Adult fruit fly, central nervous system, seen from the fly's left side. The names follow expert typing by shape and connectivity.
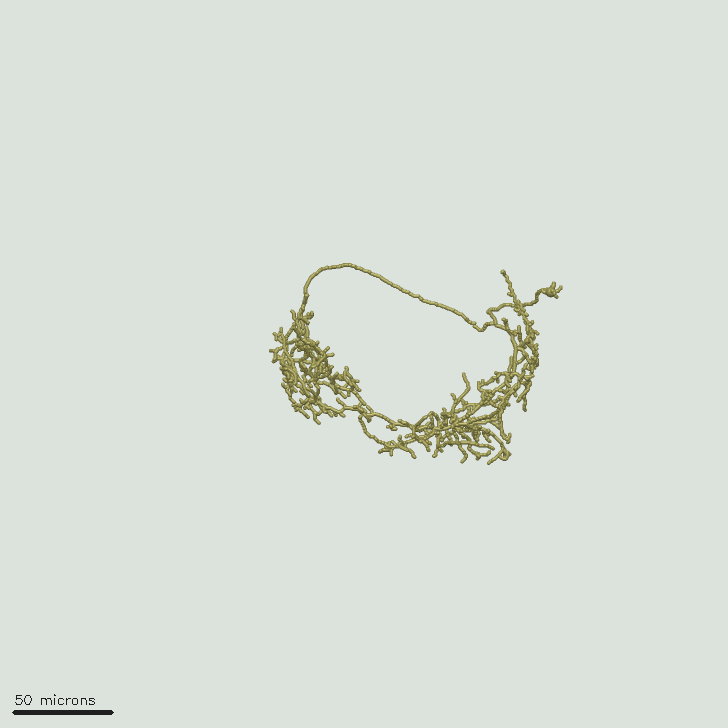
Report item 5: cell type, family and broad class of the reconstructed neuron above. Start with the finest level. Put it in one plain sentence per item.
Type LAL139 of hemilineage DL1_ventral, a central-brain intrinsic neuron.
